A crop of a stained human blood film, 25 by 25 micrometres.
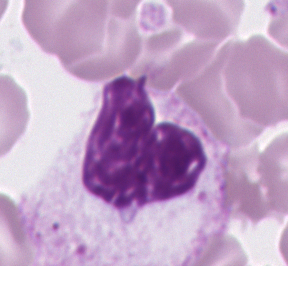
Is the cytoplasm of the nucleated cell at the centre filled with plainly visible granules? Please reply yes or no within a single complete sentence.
Yes, granules are visible in large numbers in its cytoplasm.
